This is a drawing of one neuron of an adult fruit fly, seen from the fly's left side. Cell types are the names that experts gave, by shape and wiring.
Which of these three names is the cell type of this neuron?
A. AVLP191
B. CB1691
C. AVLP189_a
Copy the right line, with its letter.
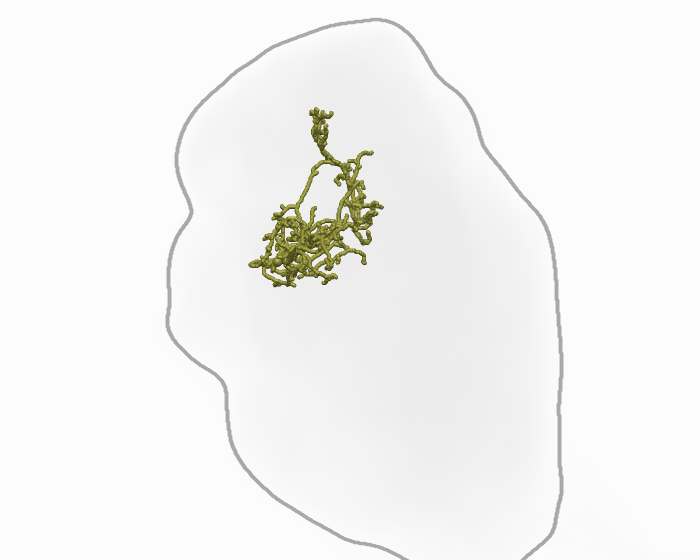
B. CB1691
